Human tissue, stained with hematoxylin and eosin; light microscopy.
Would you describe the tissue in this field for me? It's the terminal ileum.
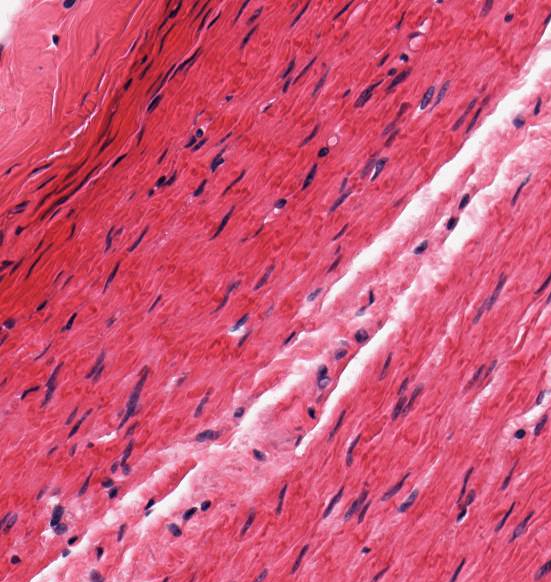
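First, orientation: muscle cells and their nuclei run diagonally, lower left to upper right. Next, nuclei: elongated, cigar-shaped, dark purple, lying within the cells along their long axis. Then cytoplasm: uniformly eosinophilic, without cross-striations. Finally, absent elements: no epithelium, glands or fat cells anywhere.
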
